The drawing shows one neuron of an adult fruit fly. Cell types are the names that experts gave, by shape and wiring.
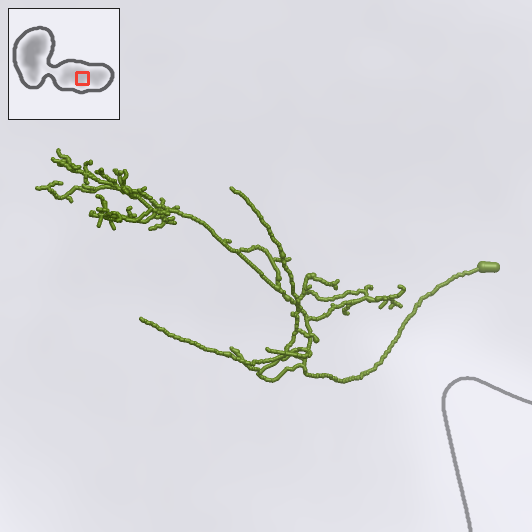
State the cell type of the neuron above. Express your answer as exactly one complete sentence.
The cell type carried by this neuron is IN01B095.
